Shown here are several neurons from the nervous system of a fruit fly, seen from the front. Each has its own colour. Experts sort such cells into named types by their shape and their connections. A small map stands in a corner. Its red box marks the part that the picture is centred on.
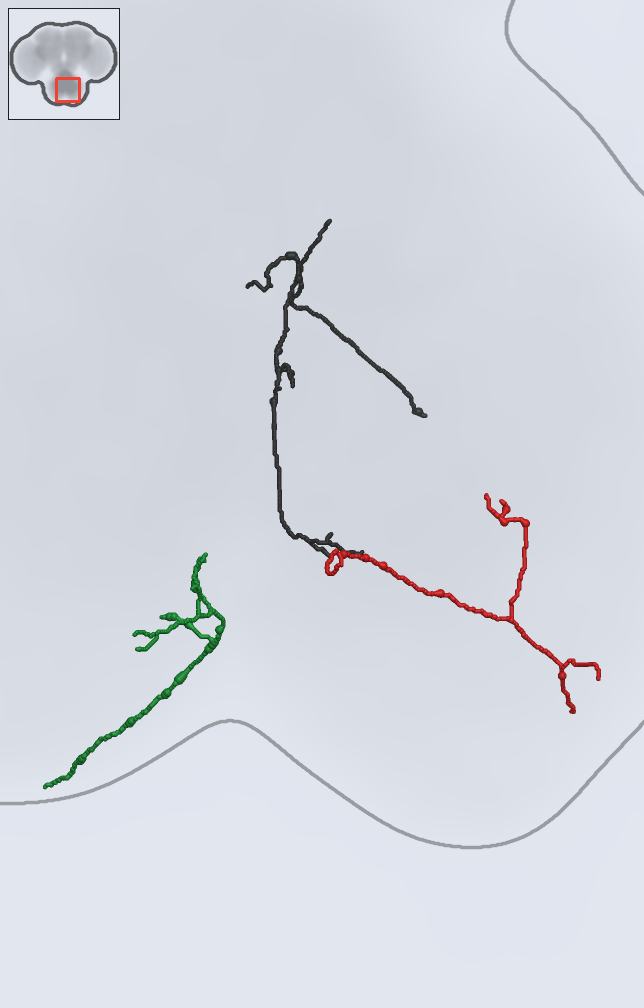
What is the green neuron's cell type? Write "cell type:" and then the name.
cell type: SNta37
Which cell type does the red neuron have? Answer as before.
cell type: SNta35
